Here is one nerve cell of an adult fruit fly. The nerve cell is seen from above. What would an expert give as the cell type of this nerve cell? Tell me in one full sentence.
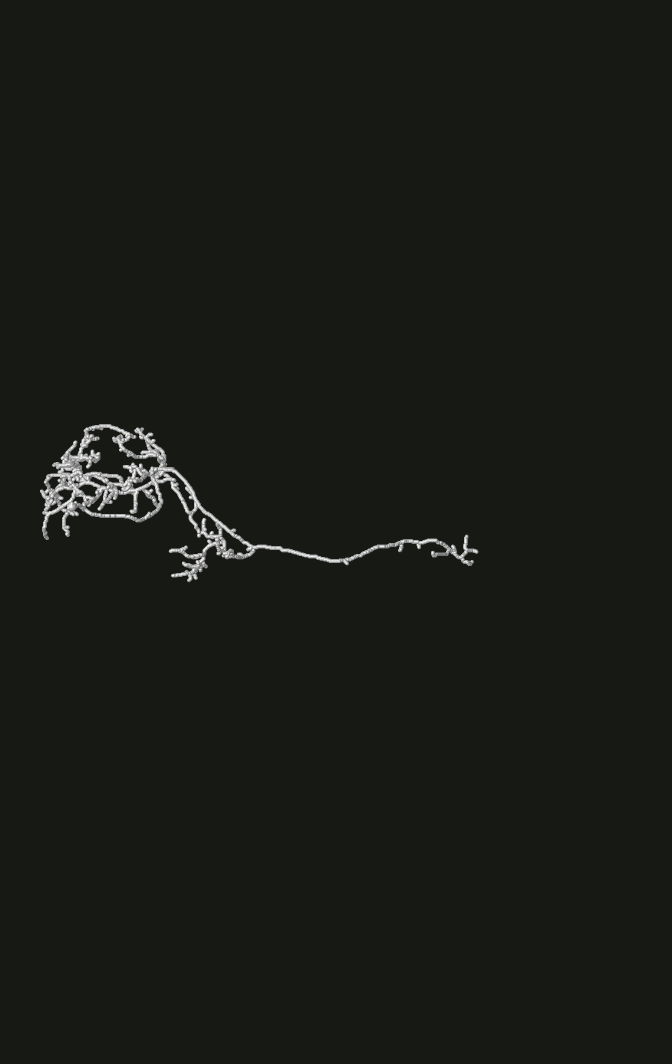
The cell type name for this nerve cell is AVLP064.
